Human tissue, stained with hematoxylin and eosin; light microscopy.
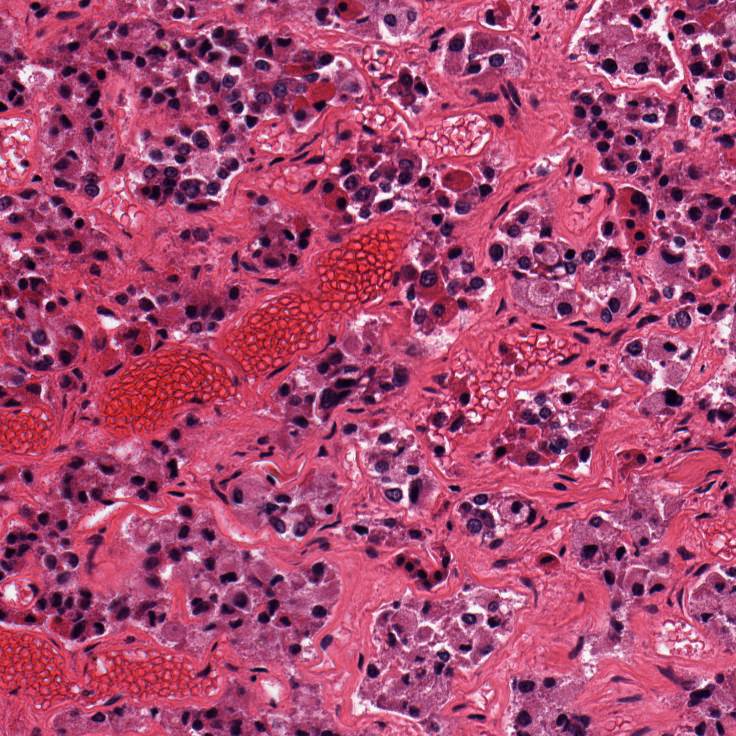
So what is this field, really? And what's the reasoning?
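That's mostly the pars distalis of the pituitary. The cells lie in nests and clusters right across the field.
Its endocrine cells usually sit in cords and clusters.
Between the nests run bands of pink fibrous stroma: wavy collagen with scattered spindle-shaped nuclei. There's also a diagonal chain of vessels packed with red blood cells, from the left edge toward the upper centre.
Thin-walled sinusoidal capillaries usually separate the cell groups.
No fat cells, either.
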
